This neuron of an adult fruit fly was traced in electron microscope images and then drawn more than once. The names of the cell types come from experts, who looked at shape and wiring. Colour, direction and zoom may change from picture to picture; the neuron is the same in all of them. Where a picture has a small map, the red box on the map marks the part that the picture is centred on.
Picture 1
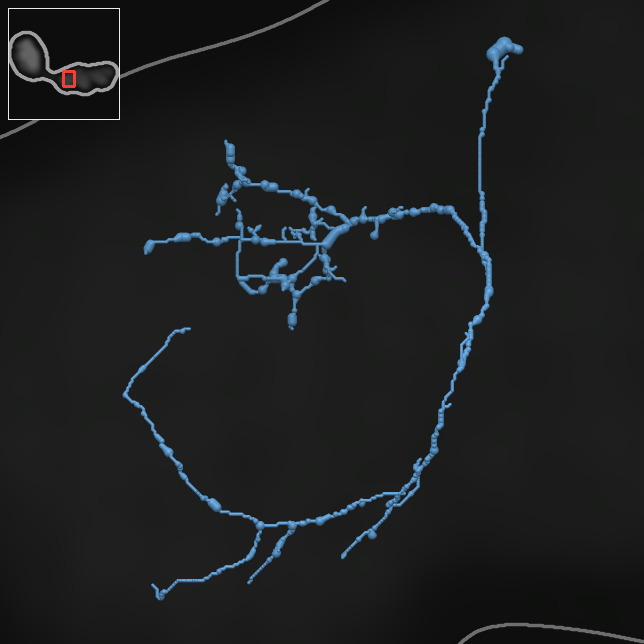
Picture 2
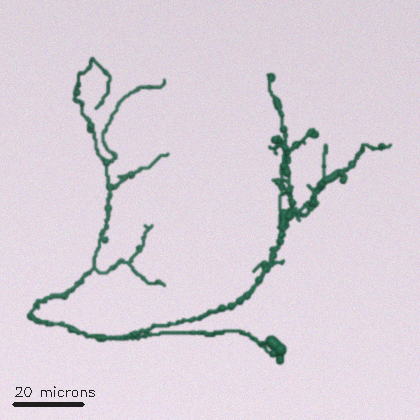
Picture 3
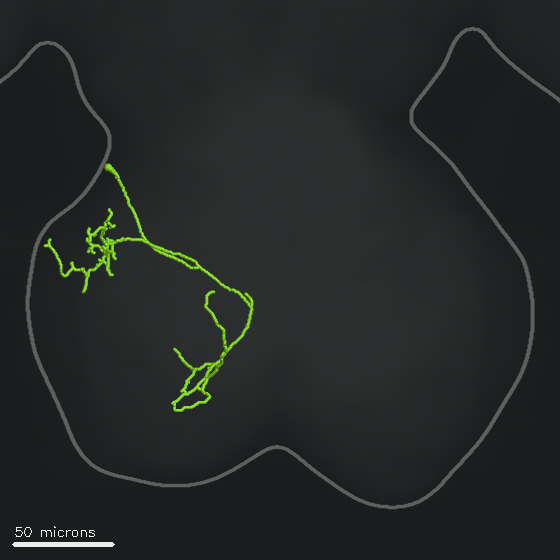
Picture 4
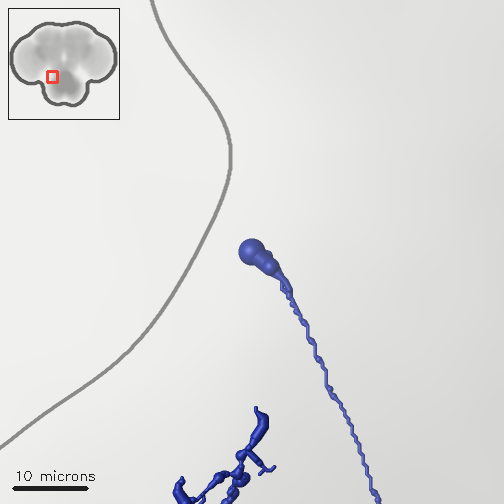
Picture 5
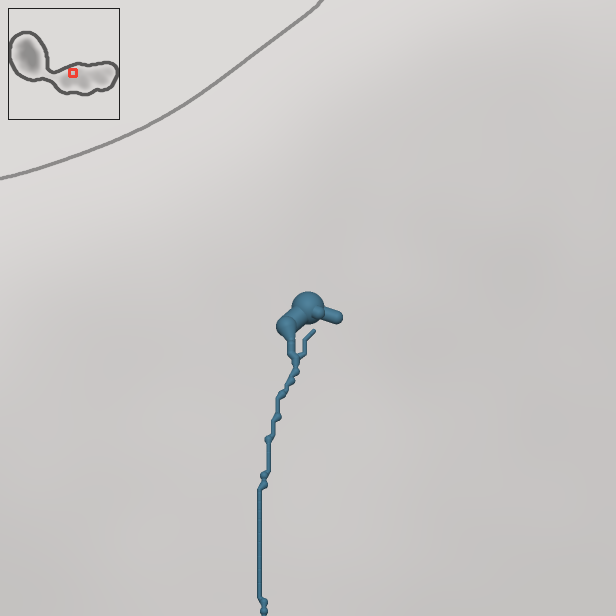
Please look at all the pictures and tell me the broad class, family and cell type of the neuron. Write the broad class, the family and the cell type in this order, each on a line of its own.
nerve-cord intrinsic neuron
hemilineage 11A
IN11A005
